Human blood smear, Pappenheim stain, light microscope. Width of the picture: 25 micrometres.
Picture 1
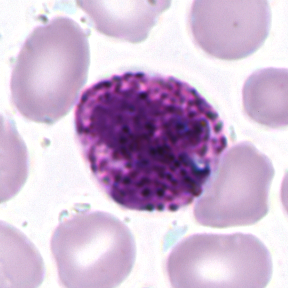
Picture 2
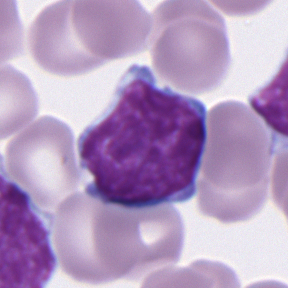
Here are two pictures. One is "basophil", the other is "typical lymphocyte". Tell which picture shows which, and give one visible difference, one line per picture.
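The cell in picture 1 is a basophil. Coarse, dark purple-black granules are scattered over the whole cell.
The cell in picture 2 is a typical lymphocyte. No granules can be seen in the cytoplasm.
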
